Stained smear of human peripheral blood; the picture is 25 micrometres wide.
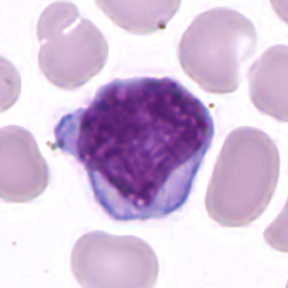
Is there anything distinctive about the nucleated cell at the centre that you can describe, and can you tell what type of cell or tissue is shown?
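Let me work through this one. The chromatin is coarse and clumped, stained deep purple. The cell is about 13 micrometres across and the nucleus about 11, so the nucleus fills about 70% of the cell's area. The pale blue cytoplasm is widest along the lower part and thins to a narrow rim at the top. On the left side, a small bulge of cytoplasm projects outward. So this is a plasma cell.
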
